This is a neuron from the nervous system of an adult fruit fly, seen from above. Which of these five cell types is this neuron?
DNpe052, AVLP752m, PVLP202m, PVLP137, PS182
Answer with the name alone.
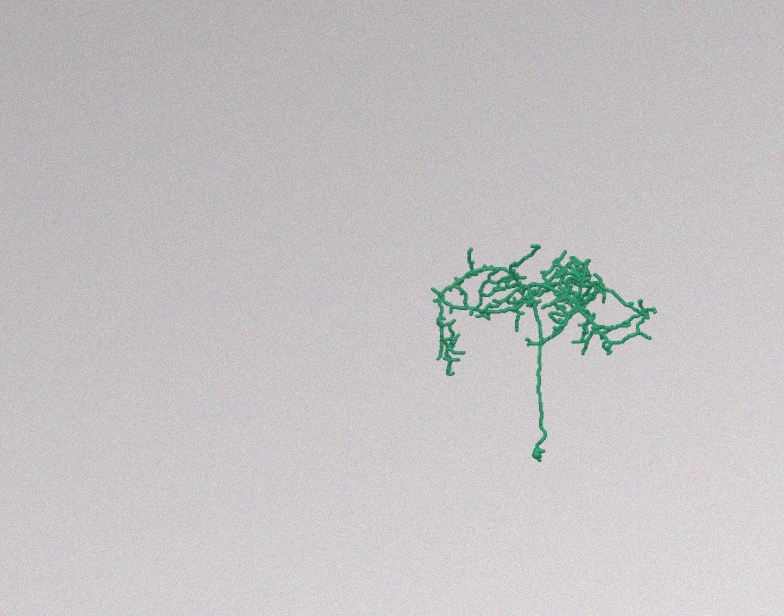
PVLP202m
